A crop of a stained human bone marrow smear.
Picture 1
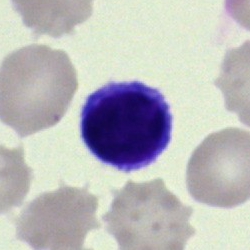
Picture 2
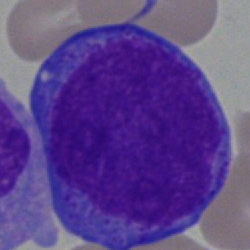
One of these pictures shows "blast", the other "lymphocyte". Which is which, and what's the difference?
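The first picture is the lymphocyte, and the second is the blast. In the lymphocyte the nucleus fills almost the whole round cell, and you can't make out a distinct rim of cytoplasm around it.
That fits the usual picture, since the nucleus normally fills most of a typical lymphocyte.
The blast, with its roughly round, smooth-edged outline, keeps a narrow rim of deep blue cytoplasm, widest along the lower edge of the cell. The chromatin is where they really part ways: dense and dark purple throughout in the lymphocyte, finely textured and evenly spread in the blast.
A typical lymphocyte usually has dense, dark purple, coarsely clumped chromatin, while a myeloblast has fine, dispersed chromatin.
The blast also has a small clear spot in its cytoplasm at the upper left. The lymphocyte shows neither granules nor vacuoles.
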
